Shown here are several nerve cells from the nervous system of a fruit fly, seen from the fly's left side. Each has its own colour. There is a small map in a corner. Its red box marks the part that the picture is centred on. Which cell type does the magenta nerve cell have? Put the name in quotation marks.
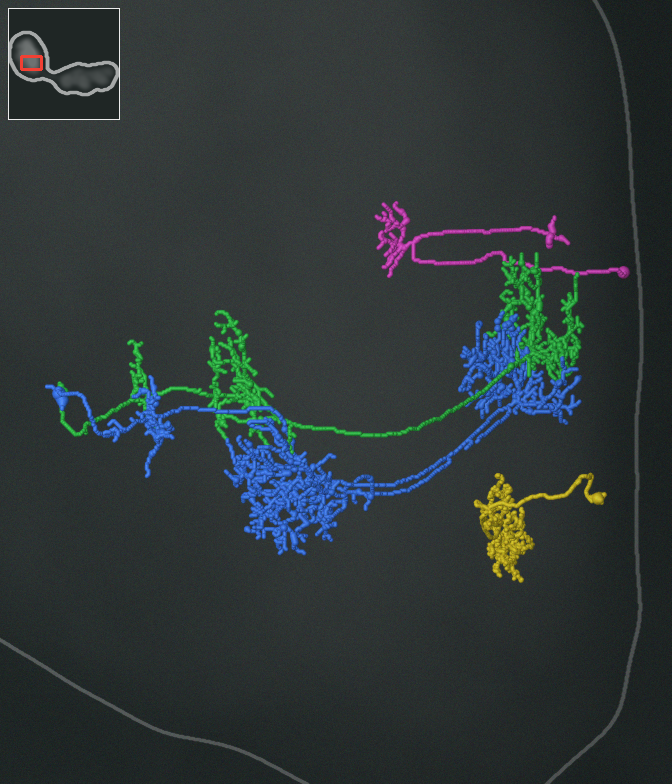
"T4b"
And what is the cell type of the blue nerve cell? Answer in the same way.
"TmY19a"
